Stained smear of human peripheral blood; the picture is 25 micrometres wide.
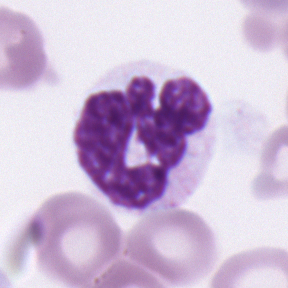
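Segmented neutrophil from a stained smear of human peripheral blood, about 13 micrometres across. You'll notice its nuclear lobes set in a ring around a small pale gap at the centre, and the chromatin is dark purple and coarsely clumped. The cytoplasm has a pale pinkish-lilac tint and carries fine, sparse pinkish granules.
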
